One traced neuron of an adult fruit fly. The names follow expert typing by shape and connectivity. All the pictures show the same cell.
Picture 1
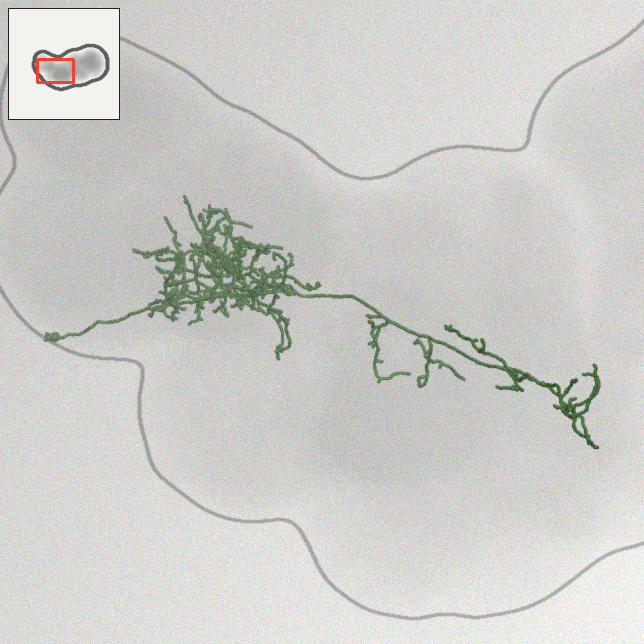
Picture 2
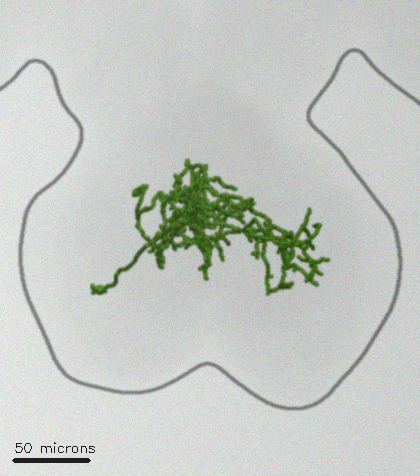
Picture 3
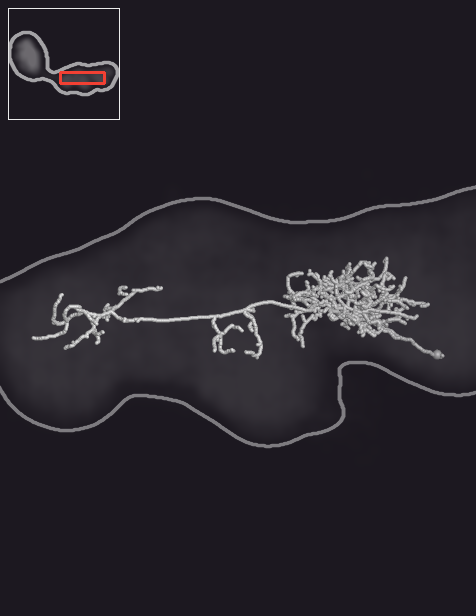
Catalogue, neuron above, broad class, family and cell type: nerve-cord intrinsic neuron; hemilineage 08B; IN08B030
